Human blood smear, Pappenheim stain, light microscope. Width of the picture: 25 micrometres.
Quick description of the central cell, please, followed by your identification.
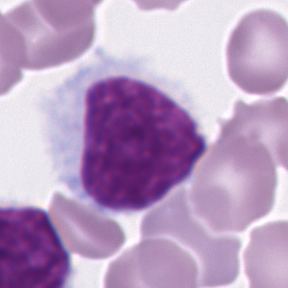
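Checking each point in turn: the cytoplasm is pale greyish blue, it holds no distinct purple granules, and most of it lies to the left of the nucleus. Its outer edge is ragged, with fine hair-like projections. The nucleus measures about 11 micrometres across. Conclusion: hairy cell.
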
